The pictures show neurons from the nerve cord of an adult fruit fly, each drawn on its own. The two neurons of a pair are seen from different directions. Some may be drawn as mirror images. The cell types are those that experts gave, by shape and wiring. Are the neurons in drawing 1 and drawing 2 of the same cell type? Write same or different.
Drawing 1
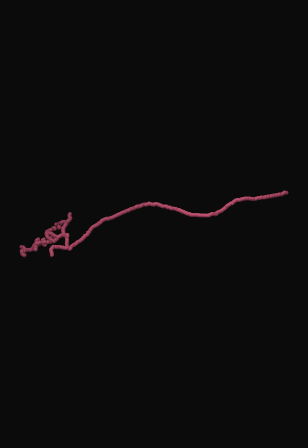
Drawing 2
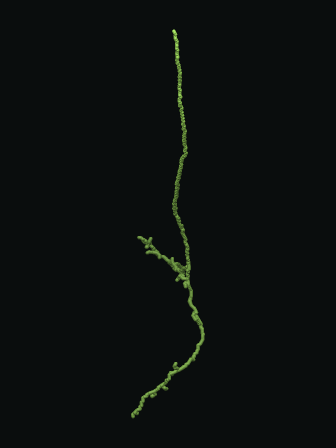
different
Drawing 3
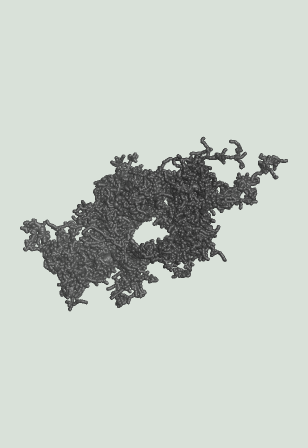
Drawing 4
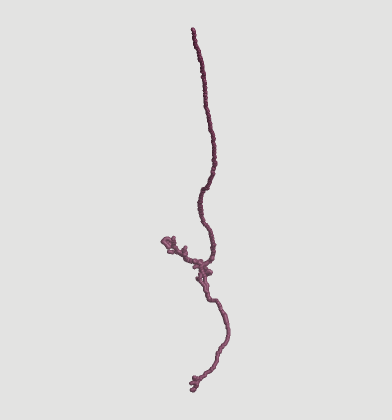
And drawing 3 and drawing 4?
different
